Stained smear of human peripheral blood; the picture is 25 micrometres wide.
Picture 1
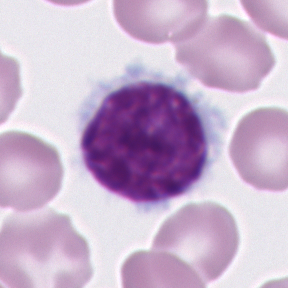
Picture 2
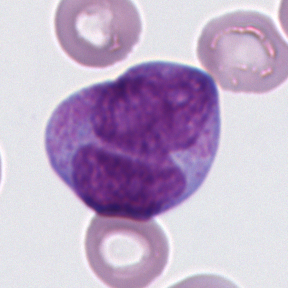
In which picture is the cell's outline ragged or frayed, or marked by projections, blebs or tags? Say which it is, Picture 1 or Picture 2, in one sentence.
The edge of the cell in picture 1 is rough.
